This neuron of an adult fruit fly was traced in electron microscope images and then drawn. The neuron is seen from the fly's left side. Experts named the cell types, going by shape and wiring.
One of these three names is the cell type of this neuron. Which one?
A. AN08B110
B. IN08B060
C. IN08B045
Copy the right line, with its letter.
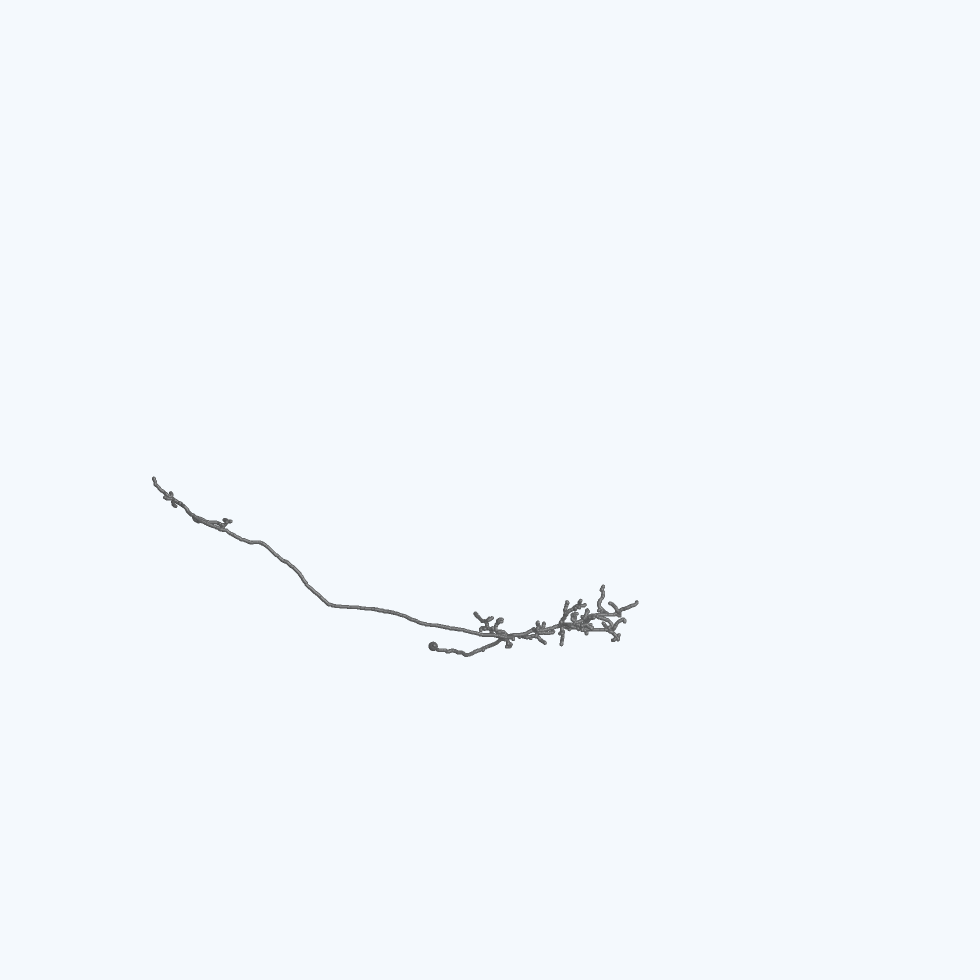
A. AN08B110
